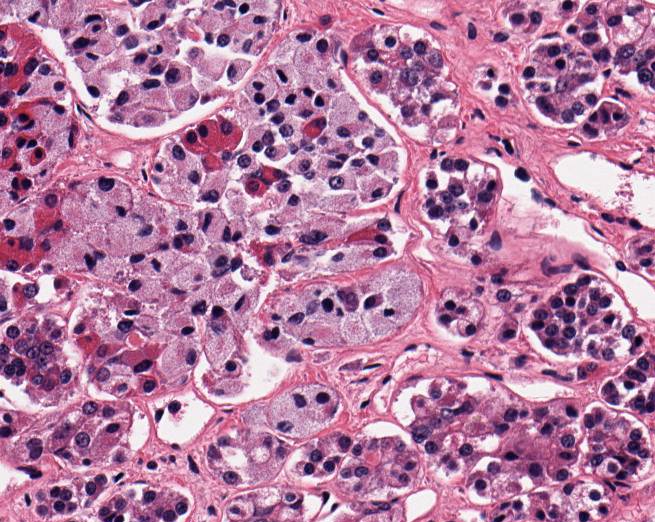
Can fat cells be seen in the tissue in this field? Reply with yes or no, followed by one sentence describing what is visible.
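No. No fat cells are present in the field.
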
